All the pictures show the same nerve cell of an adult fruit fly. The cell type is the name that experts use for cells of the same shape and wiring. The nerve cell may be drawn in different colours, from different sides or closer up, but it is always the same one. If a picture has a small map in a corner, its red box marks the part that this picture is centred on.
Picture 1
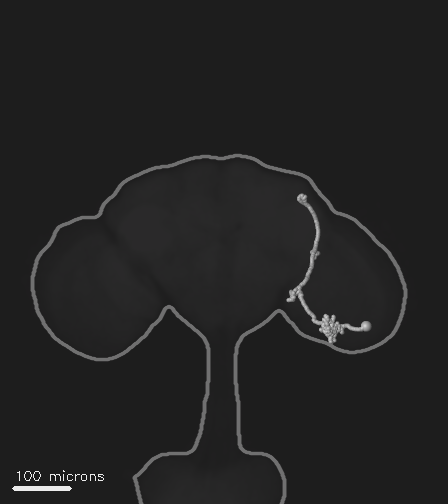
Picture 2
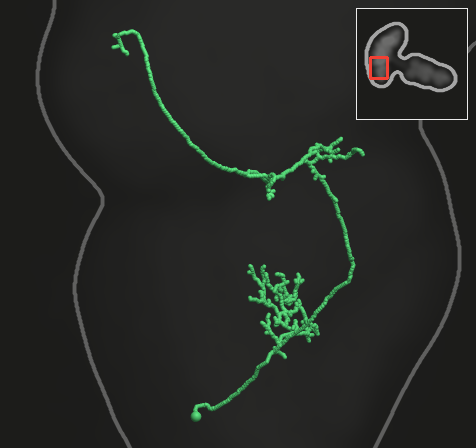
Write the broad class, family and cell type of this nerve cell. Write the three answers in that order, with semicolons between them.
visual projection neuron; MeTu; MeTu4f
